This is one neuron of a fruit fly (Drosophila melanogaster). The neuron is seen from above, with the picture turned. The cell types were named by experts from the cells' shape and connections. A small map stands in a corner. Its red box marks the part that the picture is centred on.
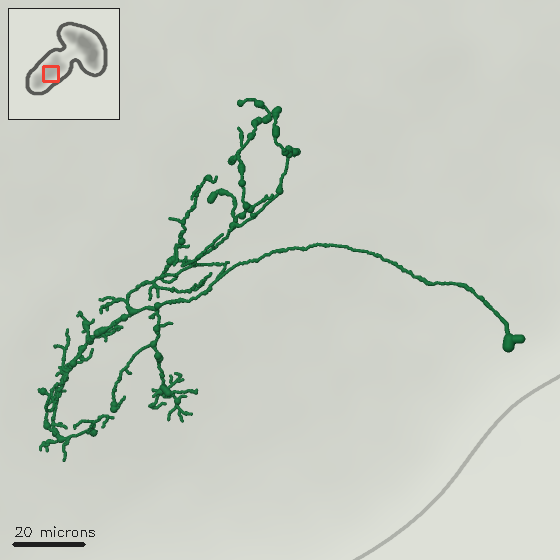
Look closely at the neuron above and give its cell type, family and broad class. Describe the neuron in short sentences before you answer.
It lies in the nerve cord. From left to right in the picture it spans about 140 microns. The picture shows dozens of branch ends. Its cell type is IN09A067. Its family is hemilineage 09A. Its broad class is nerve-cord intrinsic neuron.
